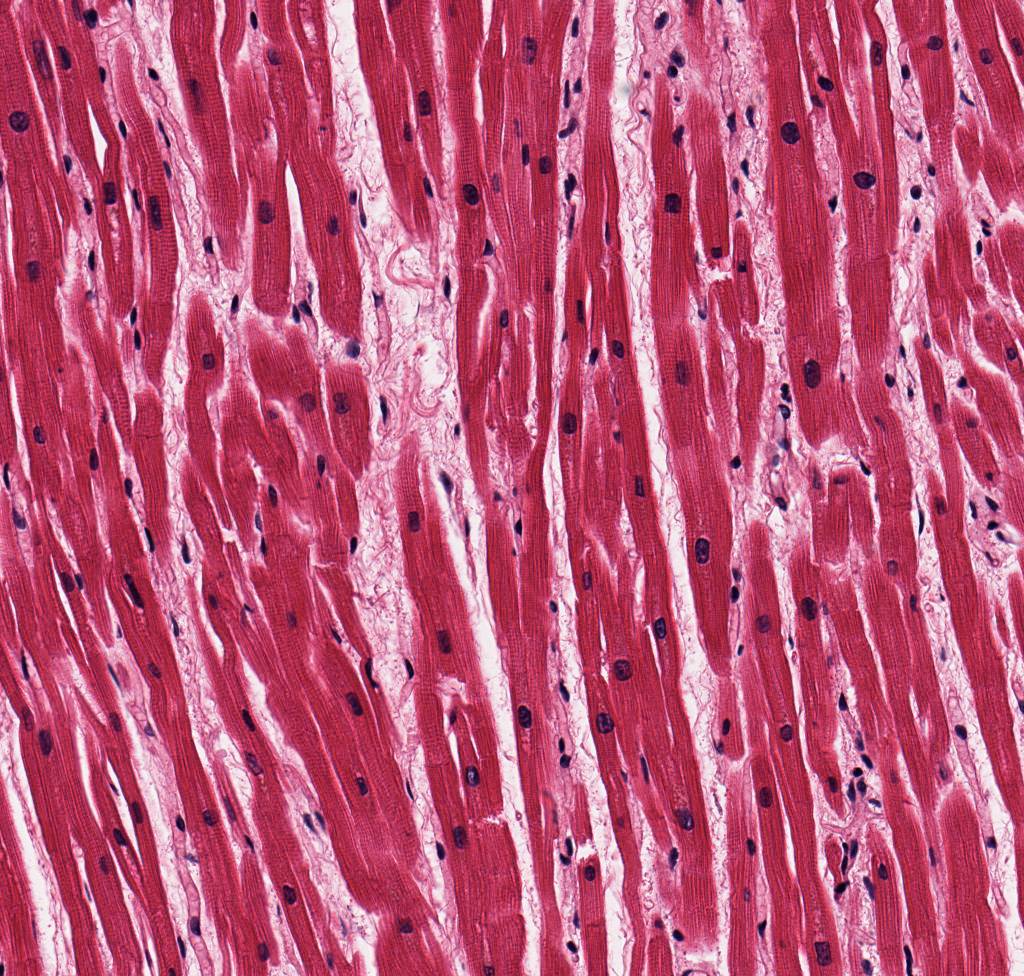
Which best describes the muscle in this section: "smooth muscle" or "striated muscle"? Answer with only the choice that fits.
Striated muscle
